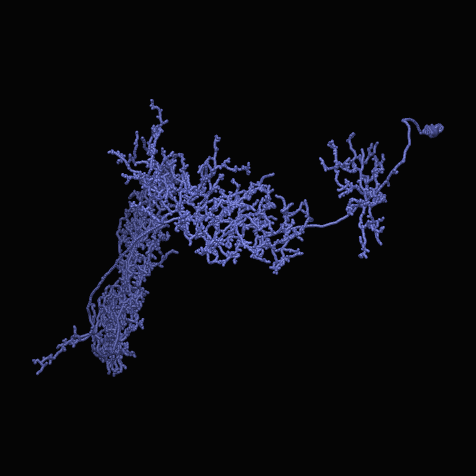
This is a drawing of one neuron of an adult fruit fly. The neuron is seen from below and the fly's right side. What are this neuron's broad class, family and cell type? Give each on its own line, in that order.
optic-lobe intrinsic neuron
TmY
TmY19a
